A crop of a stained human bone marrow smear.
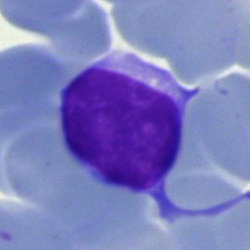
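Lymphocyte in a stained human bone marrow smear. Its chromatin is dense and deep purple, with faint paler mottling. There's only scant cytoplasm, best seen as a thin rim along the upper edge of the nucleus. A thin, tapering tail of cytoplasm runs off the lower right, and a short pointed projection juts from the upper right edge.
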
